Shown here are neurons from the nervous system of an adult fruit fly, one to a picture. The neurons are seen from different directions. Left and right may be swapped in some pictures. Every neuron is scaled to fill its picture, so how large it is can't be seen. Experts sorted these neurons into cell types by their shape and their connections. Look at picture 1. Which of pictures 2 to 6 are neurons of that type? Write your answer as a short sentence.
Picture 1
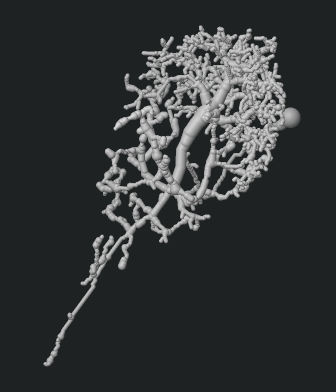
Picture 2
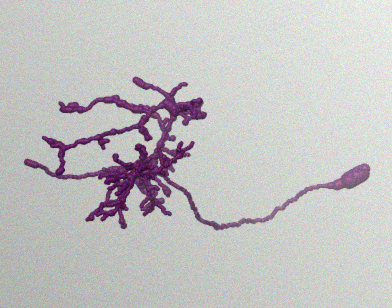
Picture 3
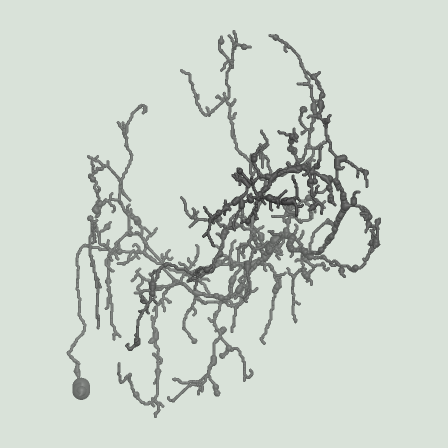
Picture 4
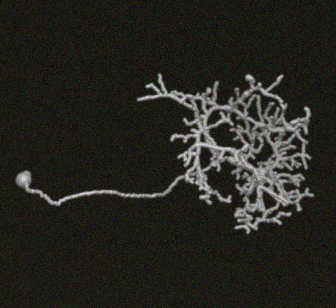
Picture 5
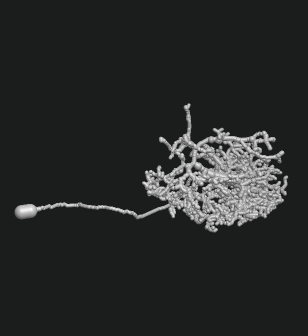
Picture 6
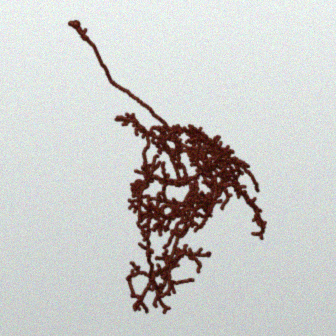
Picture 2, picture 4 and picture 5 are of the same cell type.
